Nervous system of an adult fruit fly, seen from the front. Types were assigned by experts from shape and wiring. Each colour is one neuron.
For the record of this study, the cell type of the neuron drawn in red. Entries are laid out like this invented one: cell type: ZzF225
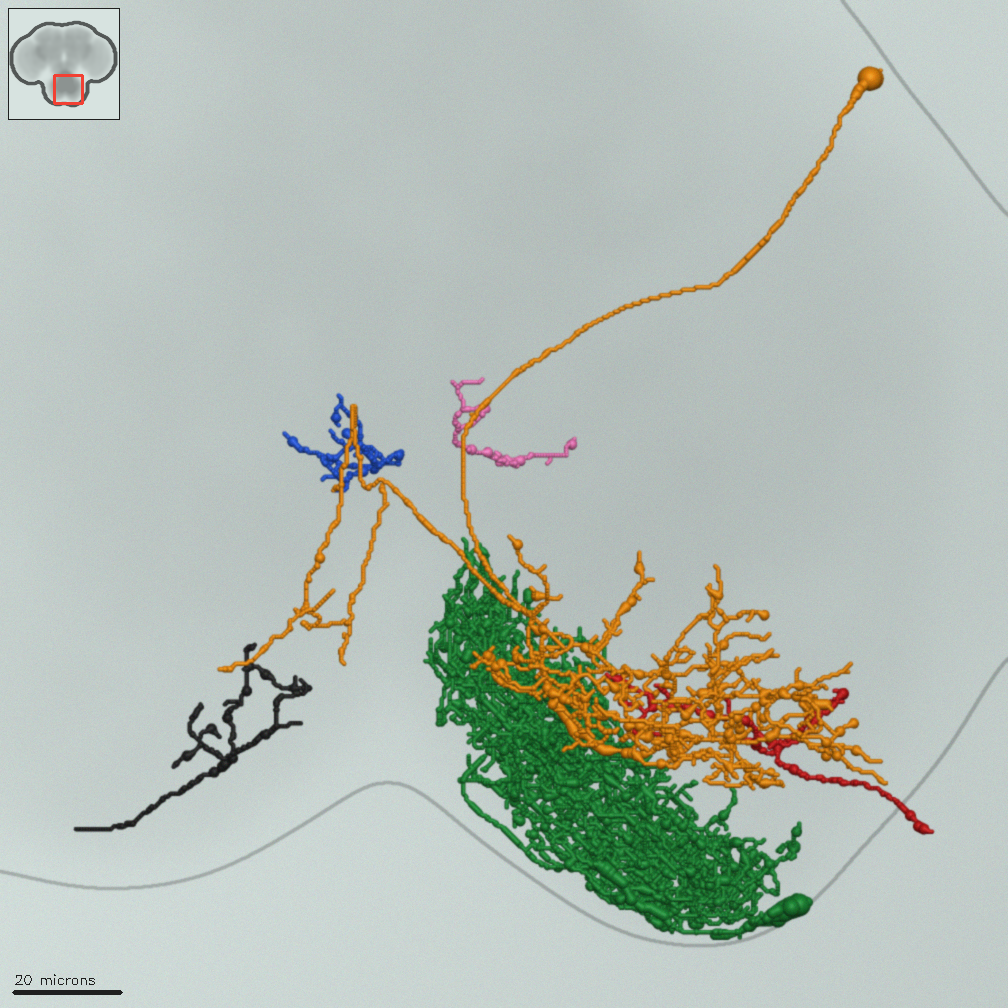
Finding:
cell type: LgLG3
